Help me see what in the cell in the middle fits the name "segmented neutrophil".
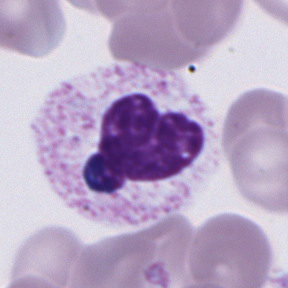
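Going with segmented neutrophil, I can find no nucleoli anywhere in the nucleus.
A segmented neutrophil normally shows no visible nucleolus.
Beyond that, the small lobe at the lower left stains darker and bluer than the rest of the nucleus. No projections come off the cell surface. And just outside the cell, at its upper right, sits a tiny dark dot.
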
